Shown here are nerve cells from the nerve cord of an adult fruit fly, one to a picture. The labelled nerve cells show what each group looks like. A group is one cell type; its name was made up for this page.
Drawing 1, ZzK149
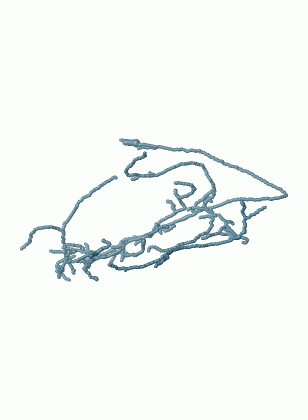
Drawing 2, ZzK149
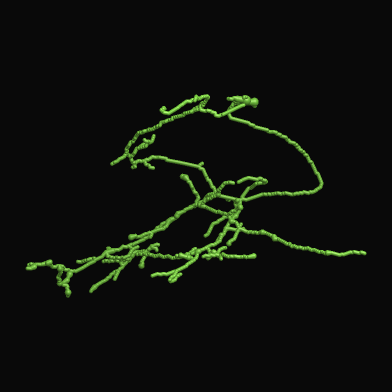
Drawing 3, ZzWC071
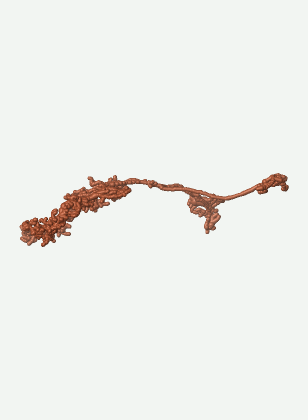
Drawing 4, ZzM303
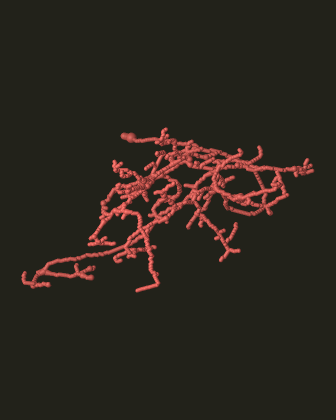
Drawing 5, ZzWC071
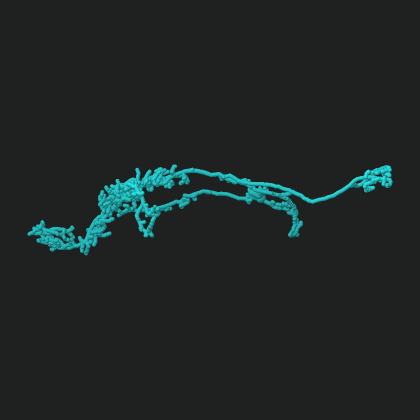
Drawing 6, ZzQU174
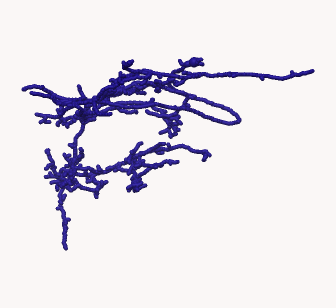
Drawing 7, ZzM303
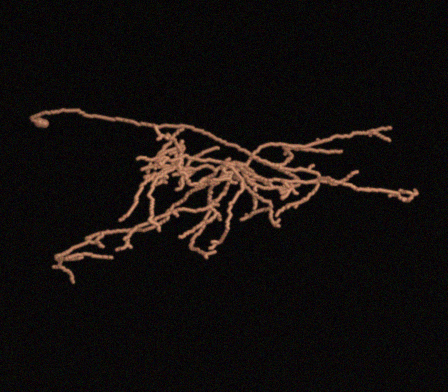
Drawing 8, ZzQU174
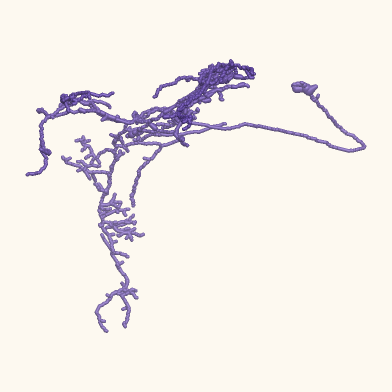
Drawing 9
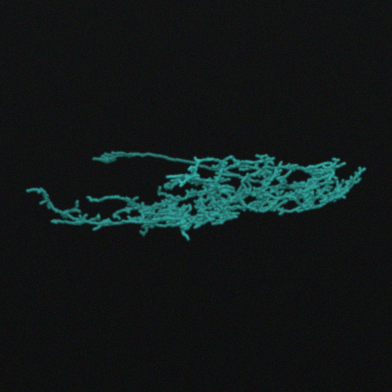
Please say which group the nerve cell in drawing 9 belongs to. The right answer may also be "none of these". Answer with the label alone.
none of these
